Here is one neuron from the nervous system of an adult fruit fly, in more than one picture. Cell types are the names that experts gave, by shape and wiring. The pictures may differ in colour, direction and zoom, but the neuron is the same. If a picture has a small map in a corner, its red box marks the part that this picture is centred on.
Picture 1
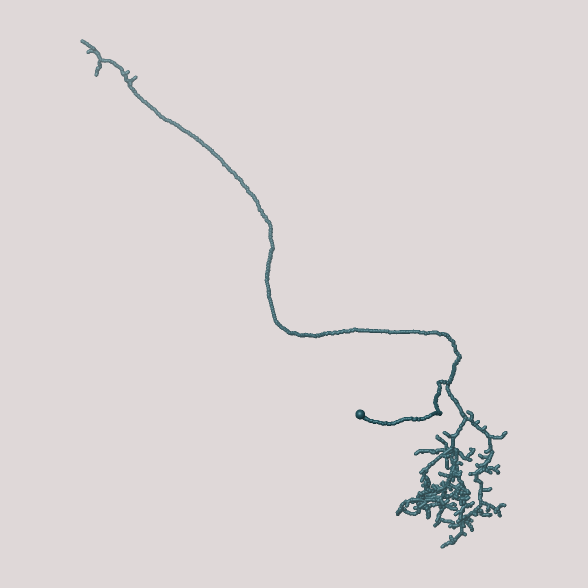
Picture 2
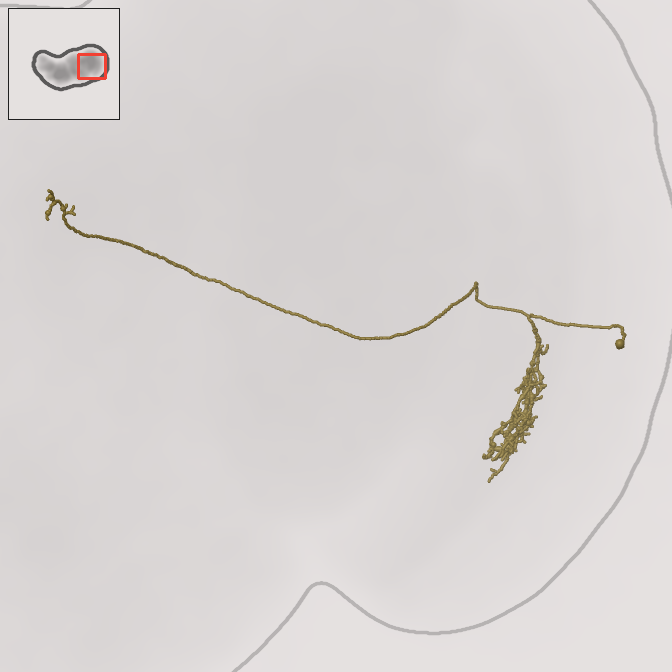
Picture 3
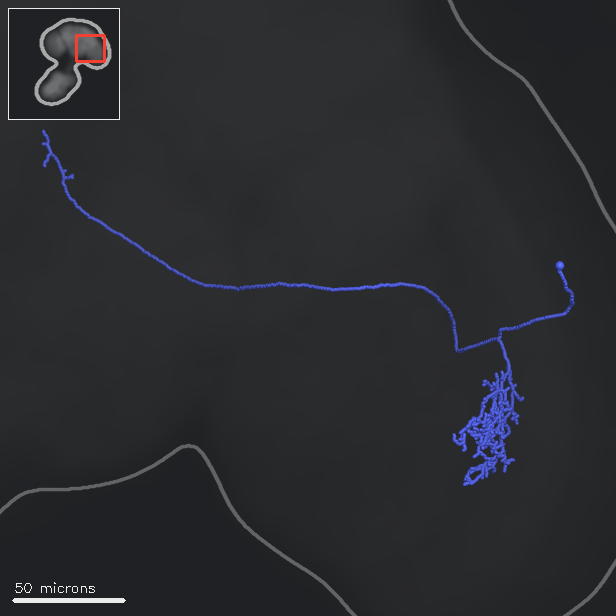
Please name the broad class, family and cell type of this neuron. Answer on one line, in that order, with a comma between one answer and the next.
visual projection neuron, MeVP, MeVP6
